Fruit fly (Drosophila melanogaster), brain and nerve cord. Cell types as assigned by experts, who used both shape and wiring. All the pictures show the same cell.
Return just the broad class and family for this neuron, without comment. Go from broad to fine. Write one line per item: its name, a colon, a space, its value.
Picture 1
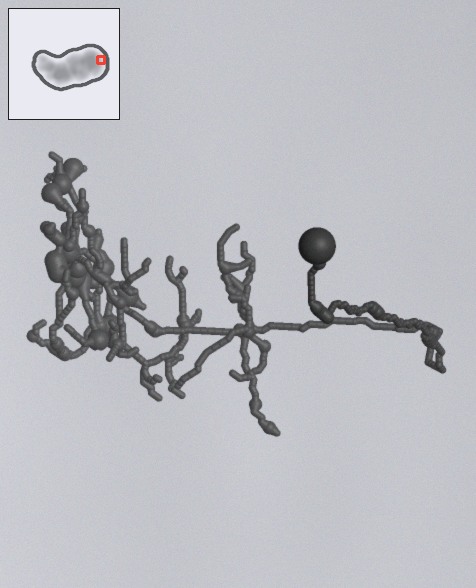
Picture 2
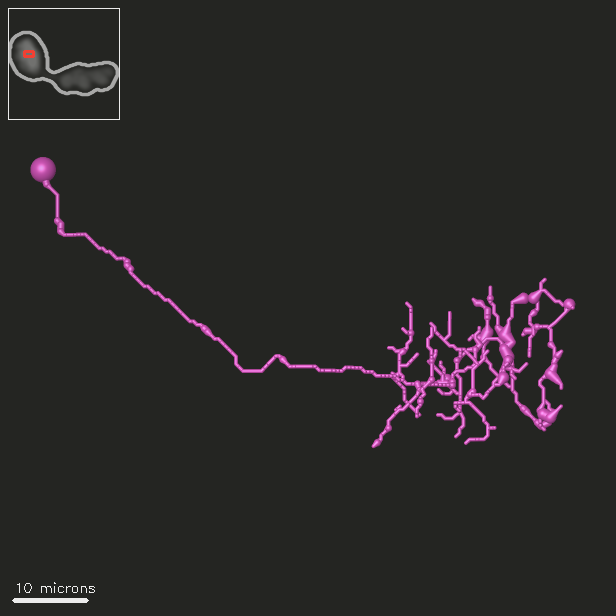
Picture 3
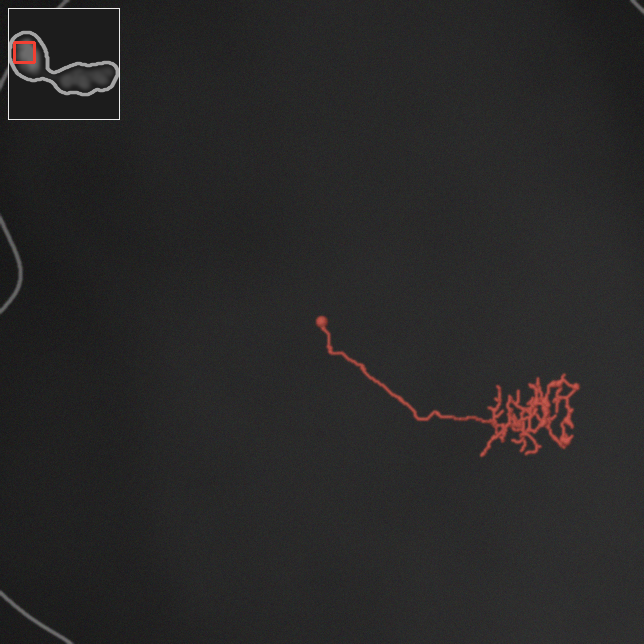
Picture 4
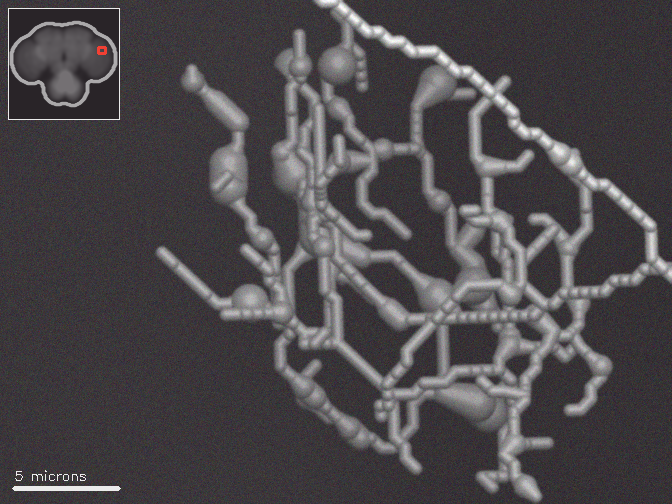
broad class: optic-lobe intrinsic neuron
family: Mi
